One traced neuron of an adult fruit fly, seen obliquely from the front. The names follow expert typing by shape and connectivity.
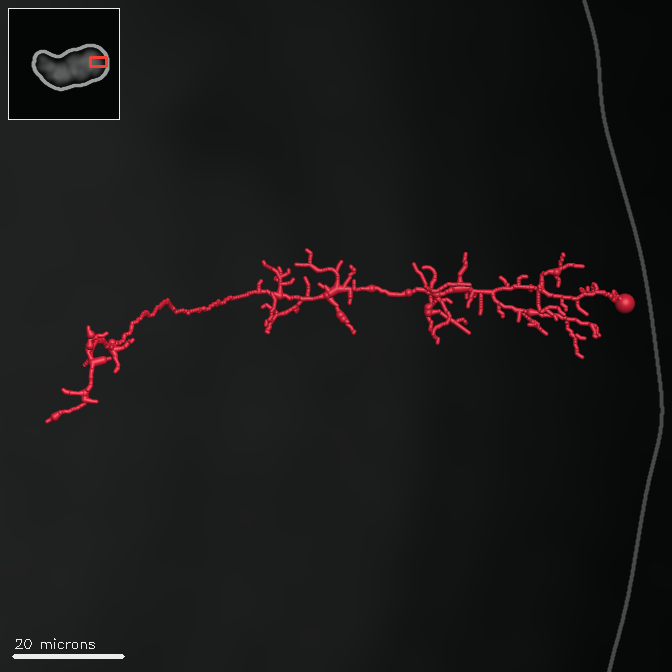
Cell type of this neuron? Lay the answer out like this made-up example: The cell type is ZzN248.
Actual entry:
The cell type is Tm12.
